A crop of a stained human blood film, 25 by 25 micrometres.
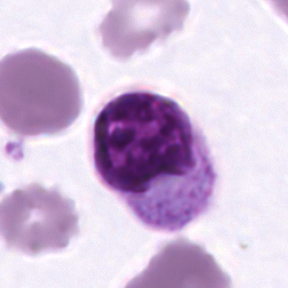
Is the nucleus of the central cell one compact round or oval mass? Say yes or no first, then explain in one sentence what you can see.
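Yes. The nucleus is a single rounded mass without lobes.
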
